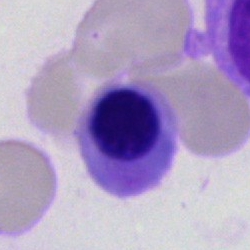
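Erythroblast, the cell in the middle of this stained bone marrow smear. Its outline looks round and smooth to me. The nucleus sits off-centre toward the top, leaving a wider band of cytoplasm below it. The chromatin is dense and deep purple; the cytoplasm, pale lilac-blue.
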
